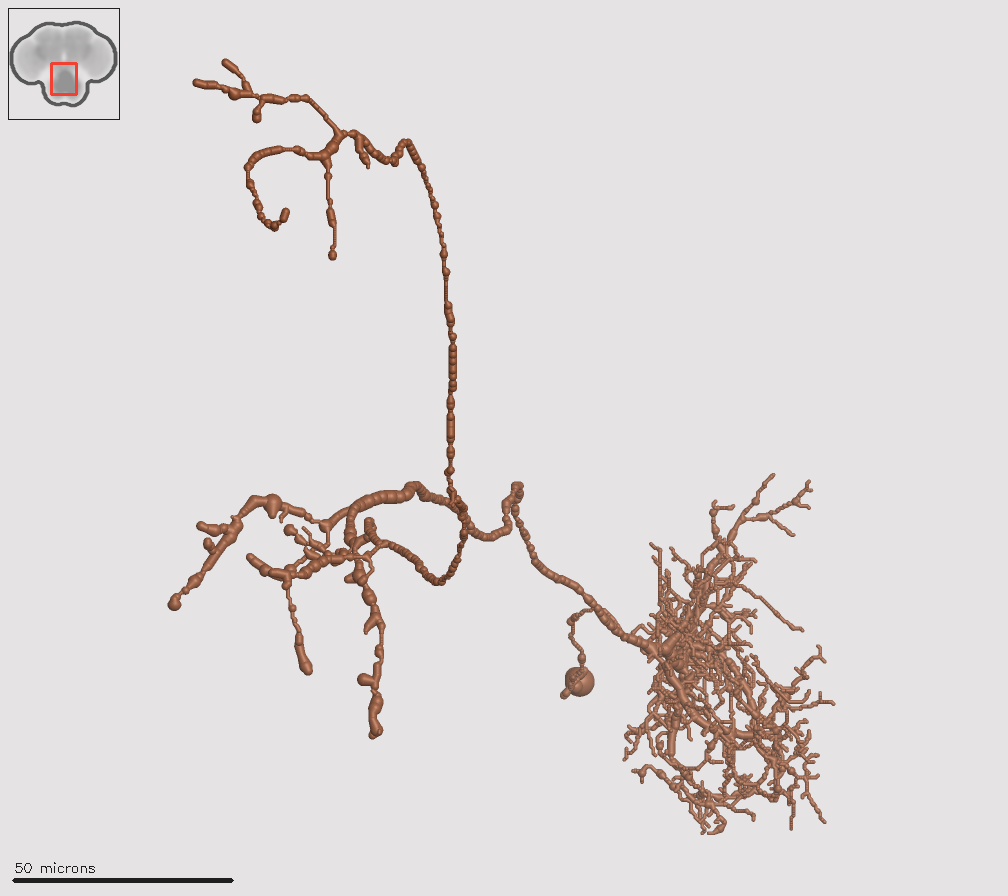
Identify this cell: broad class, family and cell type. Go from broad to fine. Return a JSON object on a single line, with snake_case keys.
{"broad_class": "ascending neuron", "family": "hemilineage 06B", "cell_type": "AN06B005"}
